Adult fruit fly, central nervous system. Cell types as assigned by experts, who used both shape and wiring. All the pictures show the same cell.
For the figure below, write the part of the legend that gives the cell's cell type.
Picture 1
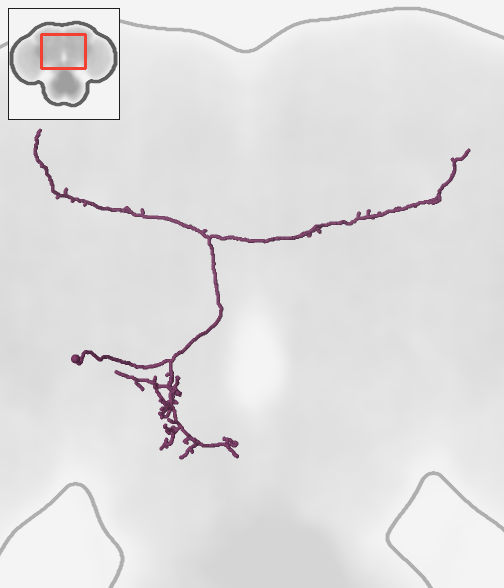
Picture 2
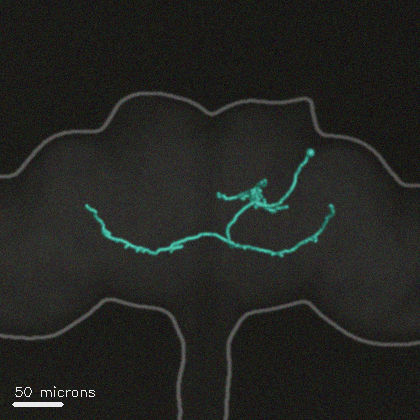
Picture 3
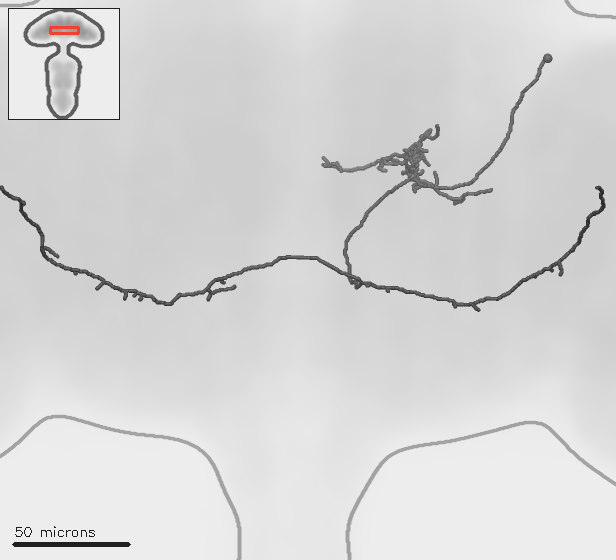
VES037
